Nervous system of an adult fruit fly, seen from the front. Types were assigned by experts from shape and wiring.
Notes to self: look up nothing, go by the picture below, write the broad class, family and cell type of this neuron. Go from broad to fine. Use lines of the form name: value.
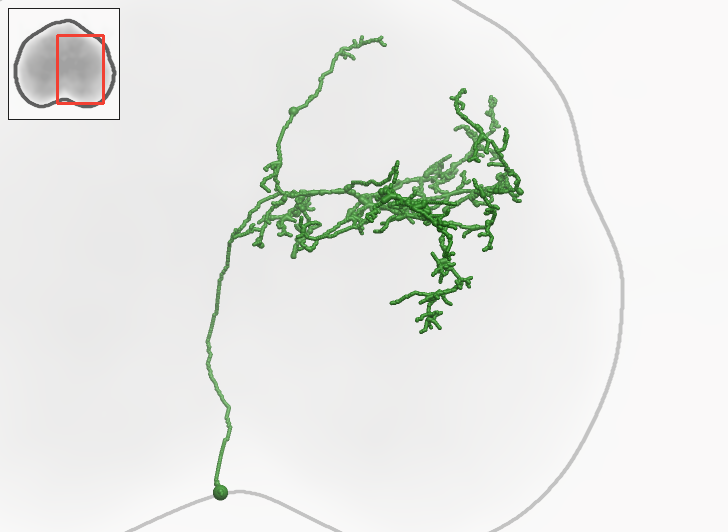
broad class: nerve-cord intrinsic neuron
family: hemilineage 06B
cell type: IN06B061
